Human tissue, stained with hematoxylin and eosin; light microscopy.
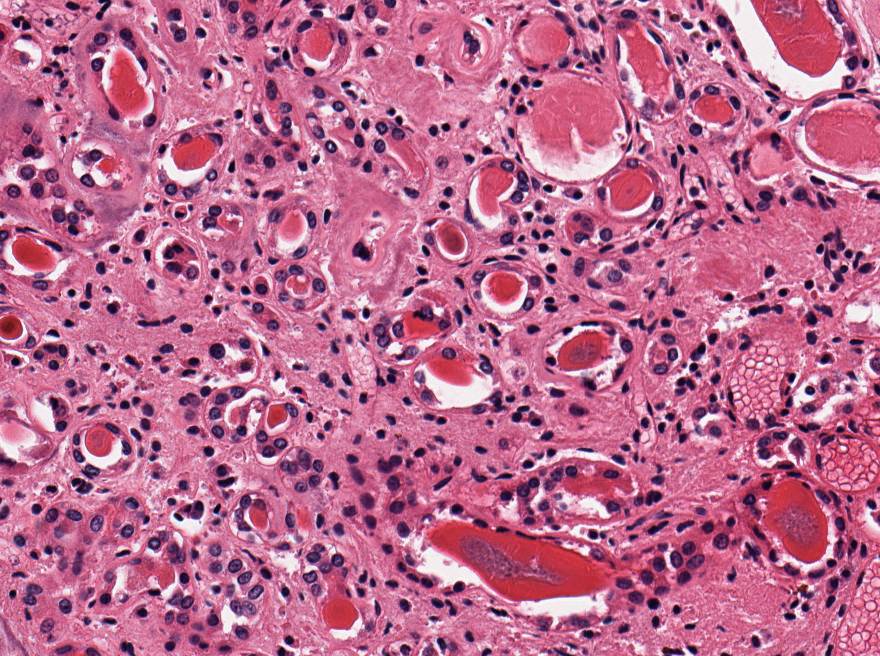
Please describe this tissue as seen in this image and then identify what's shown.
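Tubules filled with casts are lined by flattened cells with scant cytoplasm. Several tubules are surrounded by a thickened, pale pink basement membrane. Between the tubules the stroma is expanded, pale pink and marked by fine fibres, containing scattered small cells with round dark nuclei. The tissue is renal cortex.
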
